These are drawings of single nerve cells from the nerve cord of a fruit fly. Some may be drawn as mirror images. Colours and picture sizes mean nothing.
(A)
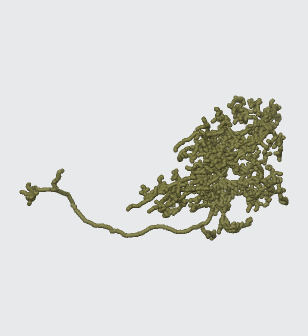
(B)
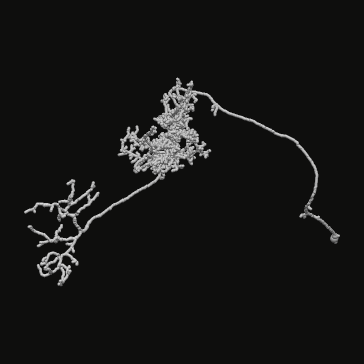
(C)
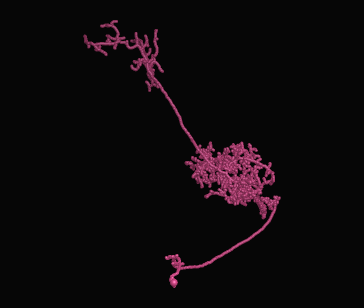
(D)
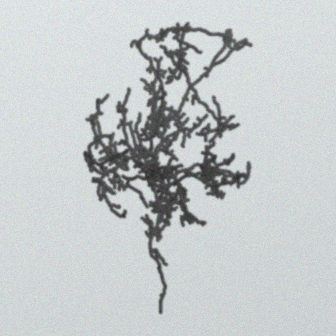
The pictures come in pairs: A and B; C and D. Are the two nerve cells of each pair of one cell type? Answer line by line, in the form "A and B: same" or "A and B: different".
A and B: different
C and D: different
